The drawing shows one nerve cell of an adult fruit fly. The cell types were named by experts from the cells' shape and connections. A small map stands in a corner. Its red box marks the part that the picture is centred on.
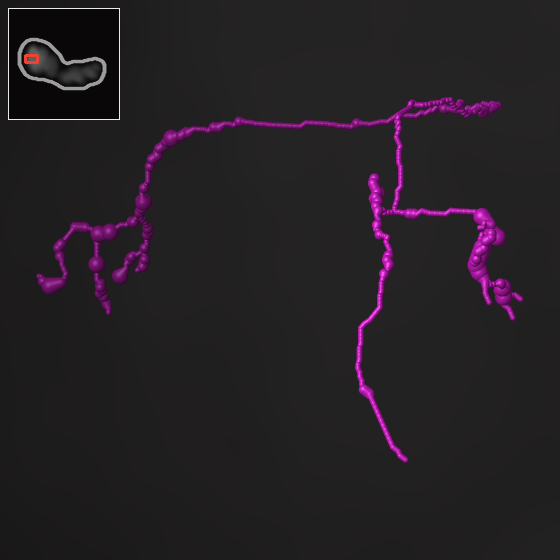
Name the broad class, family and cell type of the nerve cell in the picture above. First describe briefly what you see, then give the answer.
The drawing shows no cell body. There are a dozen or fewer branch ends. This is a sensory neuron entering the brain. The name of its family is class olfactory. The cell type is ORN_DC1.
